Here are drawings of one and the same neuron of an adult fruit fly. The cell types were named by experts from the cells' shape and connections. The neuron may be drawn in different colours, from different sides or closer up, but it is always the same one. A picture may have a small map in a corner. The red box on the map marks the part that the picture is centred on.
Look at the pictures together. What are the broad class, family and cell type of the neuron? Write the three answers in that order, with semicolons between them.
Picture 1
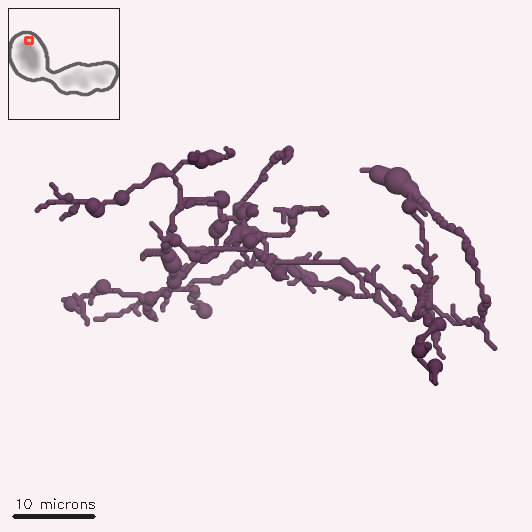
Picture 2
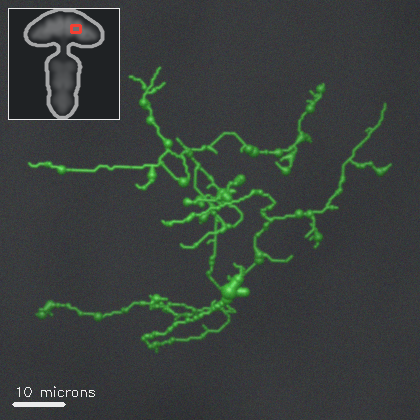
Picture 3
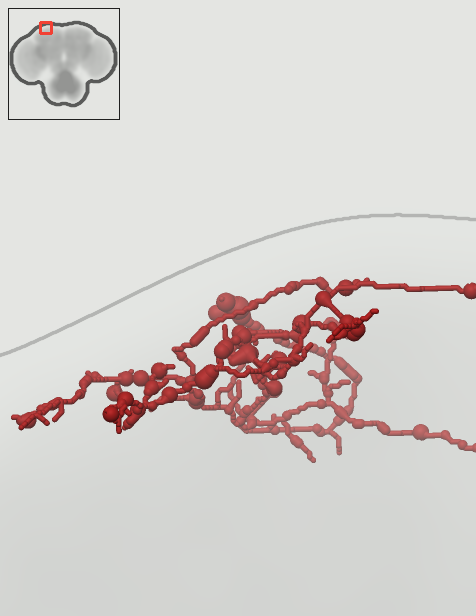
central-brain intrinsic neuron; hemilineage LHd2; SLP320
